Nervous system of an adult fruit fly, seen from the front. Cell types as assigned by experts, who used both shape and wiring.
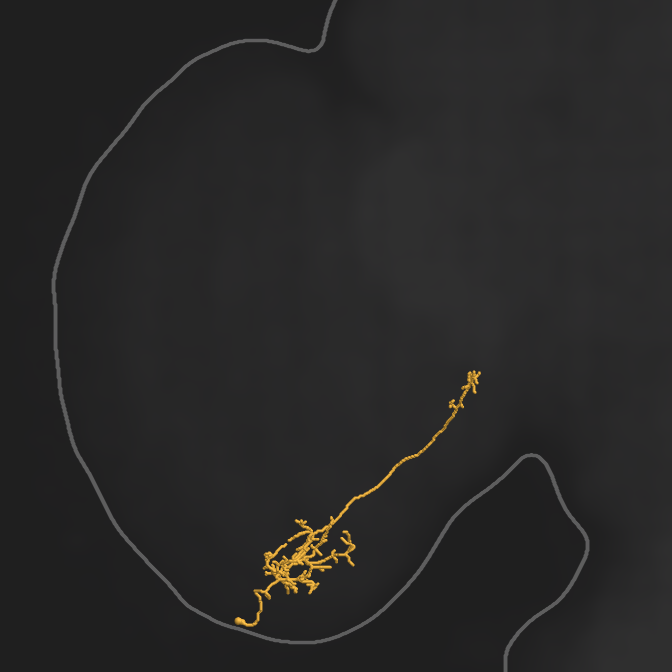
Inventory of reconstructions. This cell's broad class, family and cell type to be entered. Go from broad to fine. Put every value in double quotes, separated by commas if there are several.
"optic-lobe intrinsic neuron", "TmY", "TmY10"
